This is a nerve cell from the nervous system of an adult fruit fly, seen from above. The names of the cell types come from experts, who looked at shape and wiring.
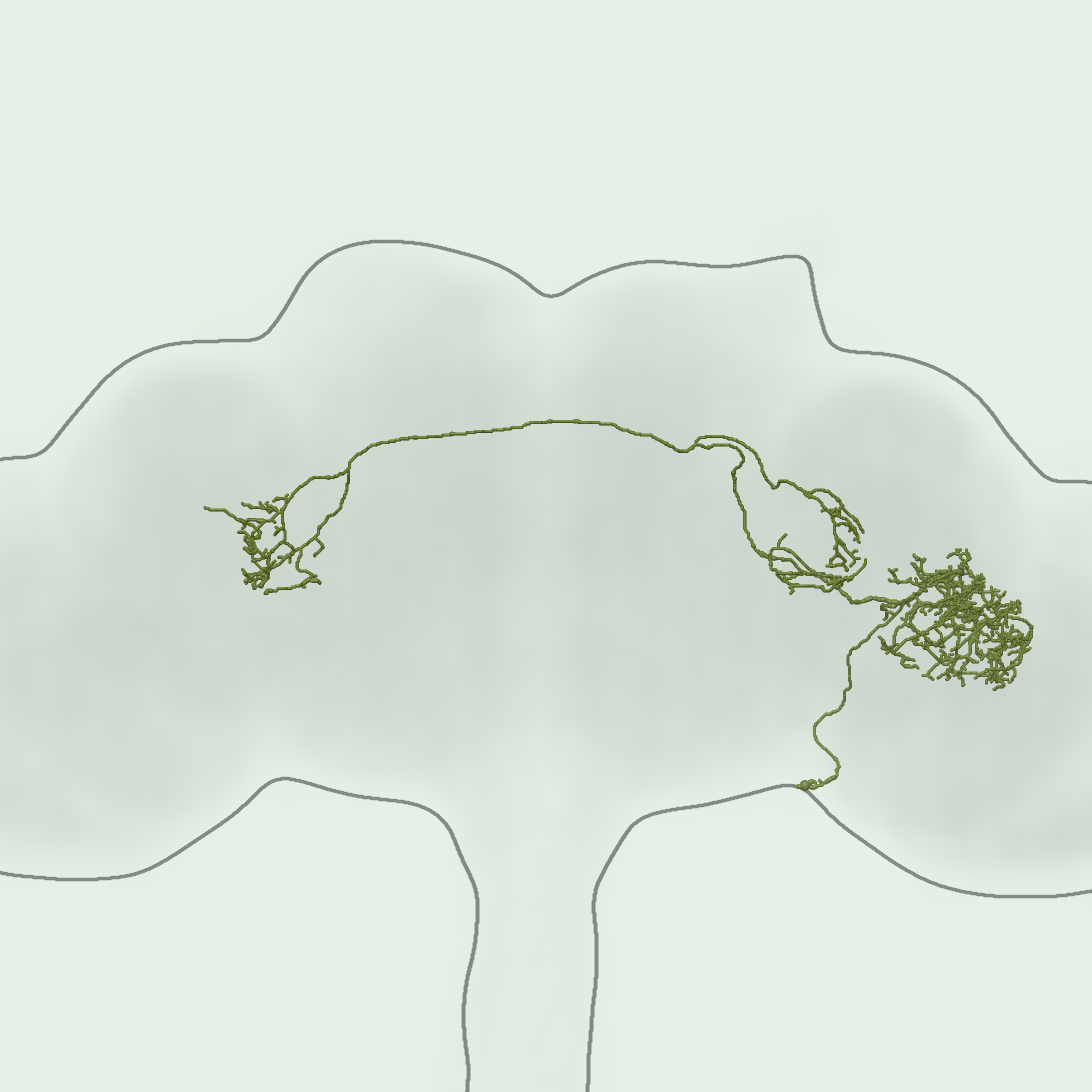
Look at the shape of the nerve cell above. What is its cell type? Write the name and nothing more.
LHPV7b1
